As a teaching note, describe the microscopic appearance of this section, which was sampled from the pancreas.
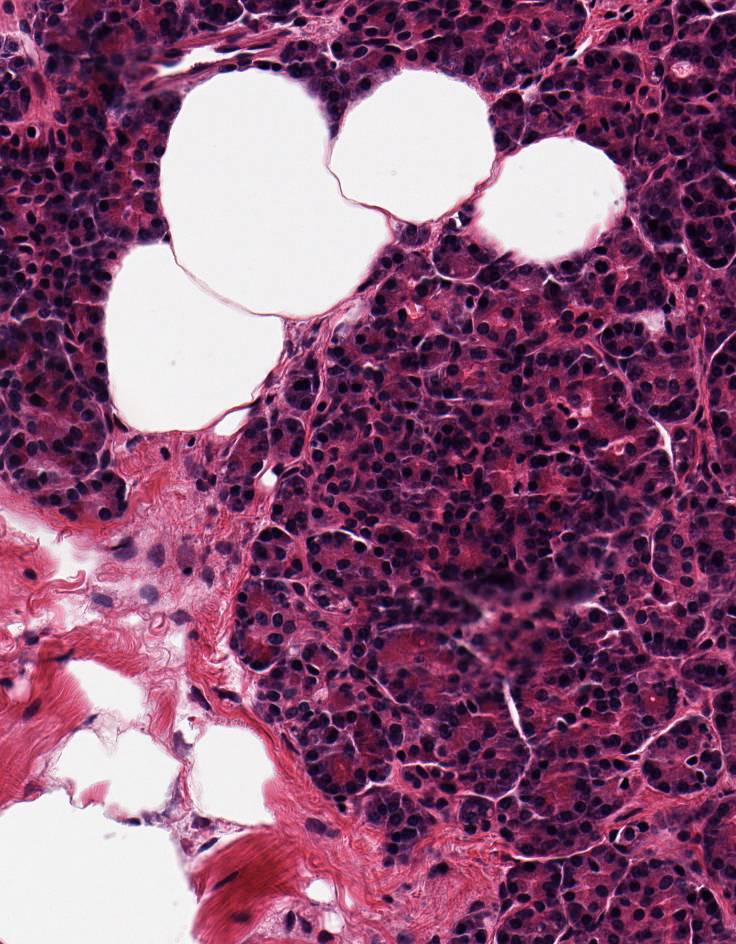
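Centre and right: densely packed epithelial cells in nests and cords. Their nuclei are small, round, dark and fairly uniform. Upper left: a cluster of large, empty, round adipocytes. Lower left corner: wavy pink collagenous connective tissue with further fat spaces.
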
